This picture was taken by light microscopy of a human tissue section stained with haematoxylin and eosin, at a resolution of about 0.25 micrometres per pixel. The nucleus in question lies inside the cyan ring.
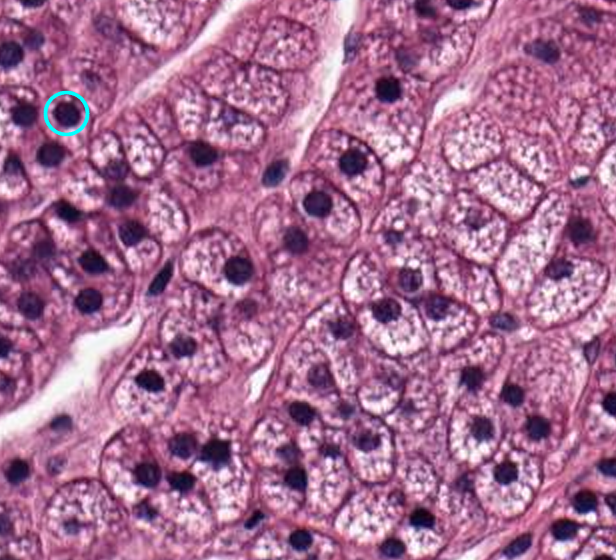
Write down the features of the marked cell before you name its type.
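The nucleus is about the same size as the nuclei of the neighbouring cells. The cytoplasm around the nucleus is pink and fairly dense, less pale and bubbly than the clear, foamy cells lying to the lower right. The cell sits in a closely packed group of cells whose nuclei lie near one another, in the pinker, more compact upper-left part of the field. The marked cell is an adrenal cortical cell.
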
